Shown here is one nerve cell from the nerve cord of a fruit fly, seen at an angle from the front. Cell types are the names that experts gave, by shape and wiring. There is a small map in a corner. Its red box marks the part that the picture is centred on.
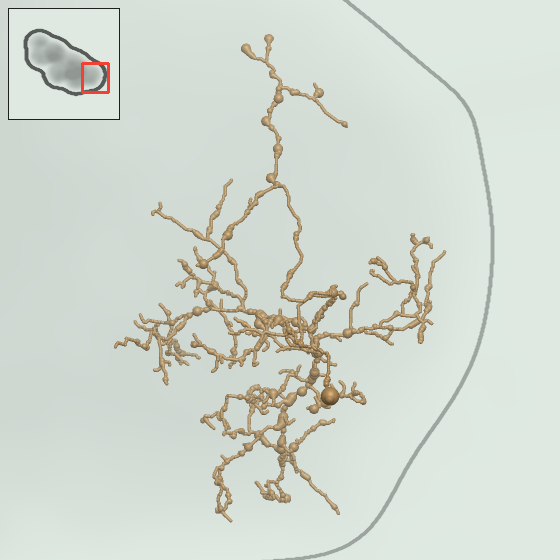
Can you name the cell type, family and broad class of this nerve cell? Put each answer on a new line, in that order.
IN16B114
hemilineage 16B
nerve-cord intrinsic neuron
